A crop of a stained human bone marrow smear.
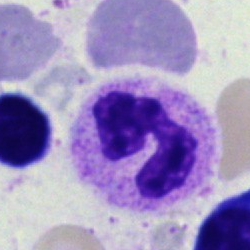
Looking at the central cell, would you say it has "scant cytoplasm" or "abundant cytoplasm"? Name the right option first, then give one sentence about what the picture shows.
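Abundant cytoplasm. The cytoplasm is abundant and pale pinkish-lilac.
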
